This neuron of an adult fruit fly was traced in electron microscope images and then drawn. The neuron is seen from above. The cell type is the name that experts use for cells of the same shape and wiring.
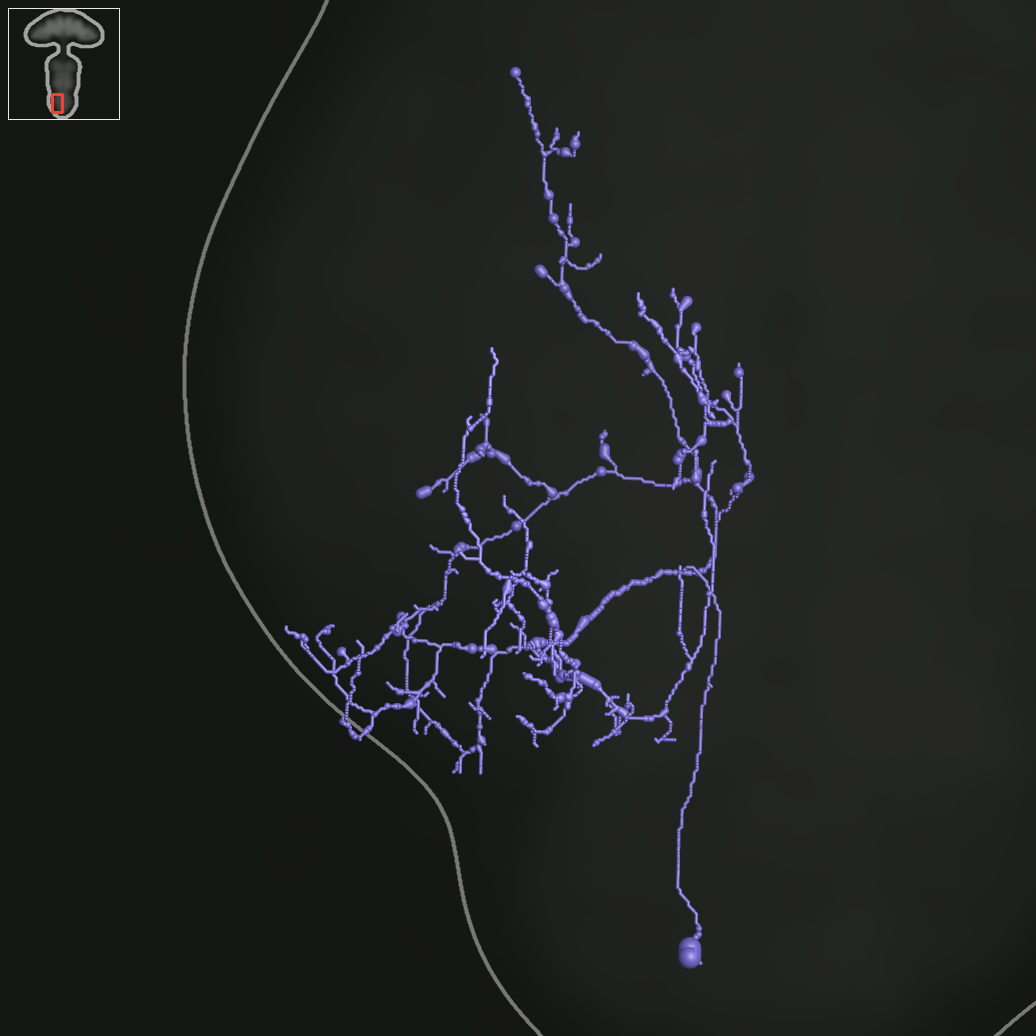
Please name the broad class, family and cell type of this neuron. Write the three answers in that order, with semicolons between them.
nerve-cord intrinsic neuron; hemilineage 01B; IN01B027_b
